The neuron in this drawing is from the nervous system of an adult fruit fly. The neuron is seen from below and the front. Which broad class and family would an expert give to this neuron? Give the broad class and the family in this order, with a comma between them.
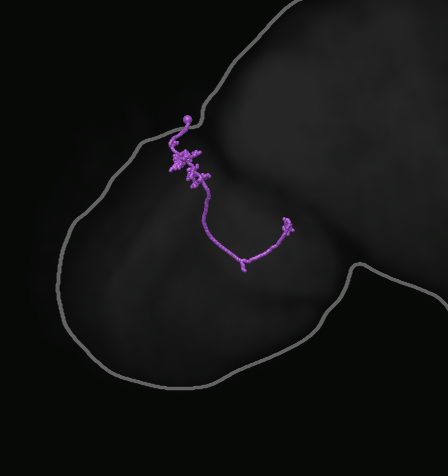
optic-lobe intrinsic neuron, TmY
